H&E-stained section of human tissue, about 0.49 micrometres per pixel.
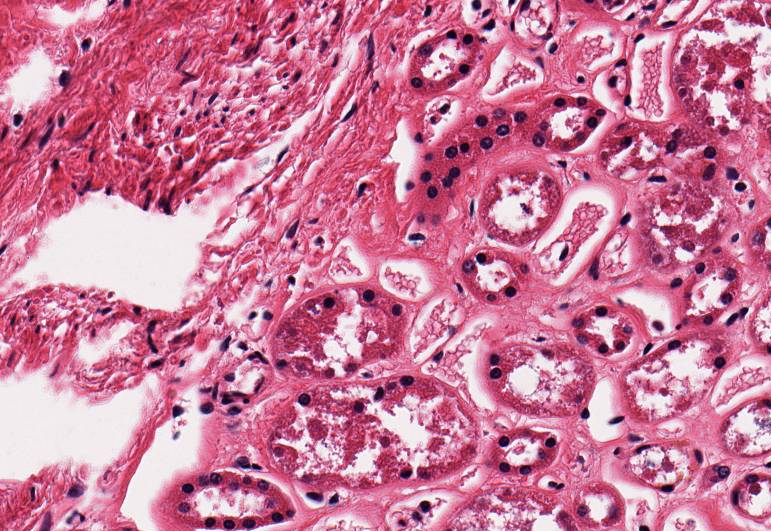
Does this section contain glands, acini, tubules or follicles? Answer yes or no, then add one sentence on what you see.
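Yes. Closely packed tubules cut mostly in cross-section fill the right two-thirds of the field.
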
